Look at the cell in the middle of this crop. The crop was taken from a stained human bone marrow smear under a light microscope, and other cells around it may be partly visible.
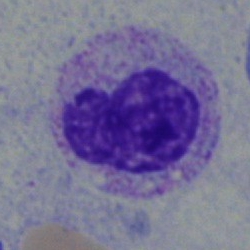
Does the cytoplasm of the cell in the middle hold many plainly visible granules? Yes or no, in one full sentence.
Yes, what is seen in its cytoplasm is many granules.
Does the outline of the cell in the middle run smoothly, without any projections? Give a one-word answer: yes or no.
Yes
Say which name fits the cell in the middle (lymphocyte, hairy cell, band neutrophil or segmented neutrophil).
band neutrophil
